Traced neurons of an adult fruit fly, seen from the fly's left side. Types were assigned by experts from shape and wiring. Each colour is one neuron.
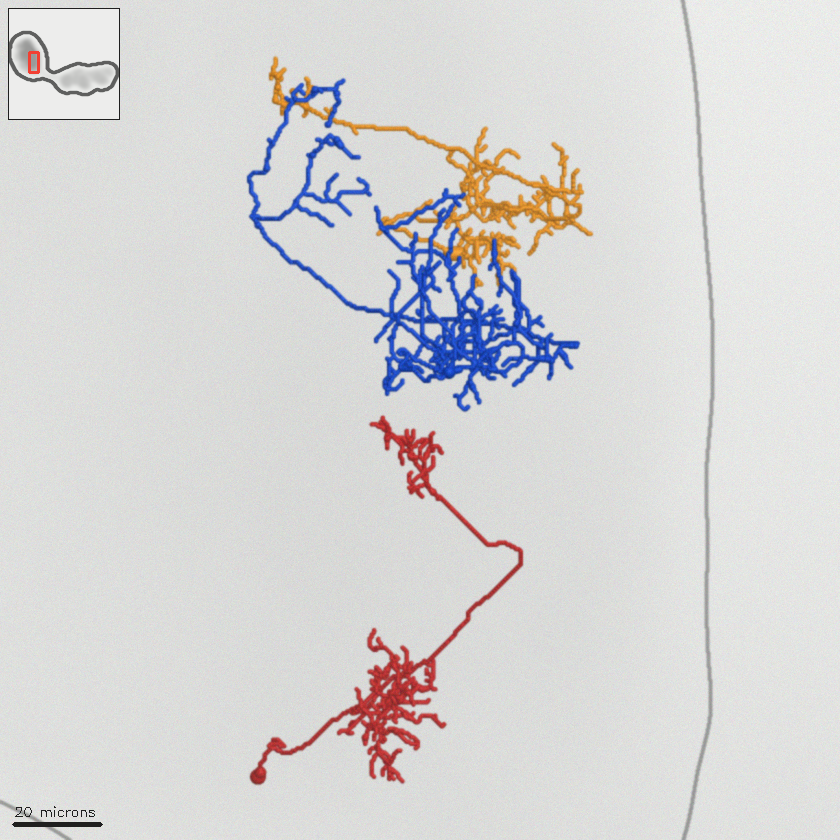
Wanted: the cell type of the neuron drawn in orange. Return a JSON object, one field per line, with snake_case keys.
{
 "cell_type": "TmY10"
}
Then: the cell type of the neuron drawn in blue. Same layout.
{
 "cell_type": "Tm26"
}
